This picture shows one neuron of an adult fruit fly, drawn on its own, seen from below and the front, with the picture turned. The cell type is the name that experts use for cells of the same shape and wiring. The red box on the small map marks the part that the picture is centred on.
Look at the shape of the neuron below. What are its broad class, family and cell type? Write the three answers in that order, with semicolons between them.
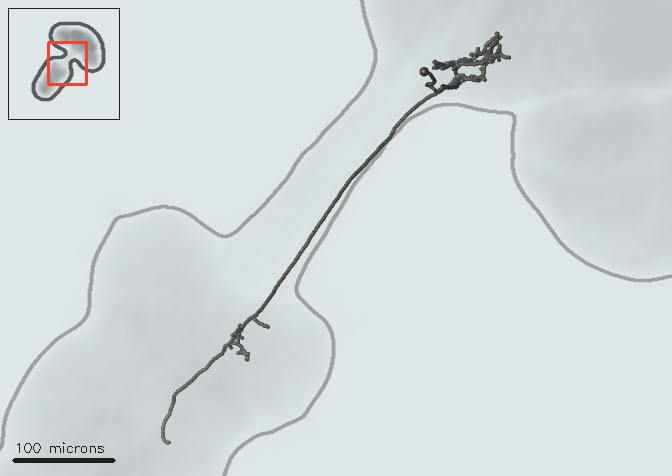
descending neuron; hemilineage LB12; DNg05_b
